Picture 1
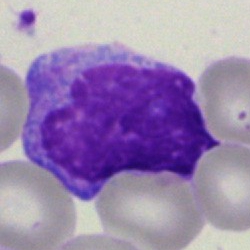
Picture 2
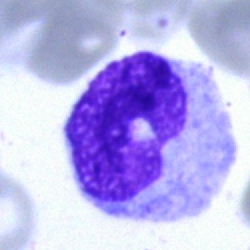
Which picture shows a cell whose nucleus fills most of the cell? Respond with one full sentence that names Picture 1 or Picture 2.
There is only a narrow rim of cytoplasm in the cell in picture 1.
